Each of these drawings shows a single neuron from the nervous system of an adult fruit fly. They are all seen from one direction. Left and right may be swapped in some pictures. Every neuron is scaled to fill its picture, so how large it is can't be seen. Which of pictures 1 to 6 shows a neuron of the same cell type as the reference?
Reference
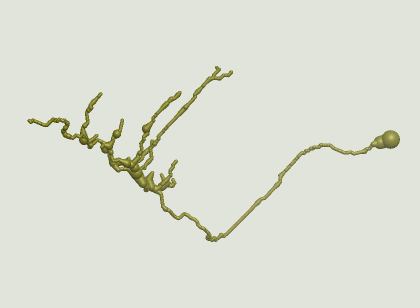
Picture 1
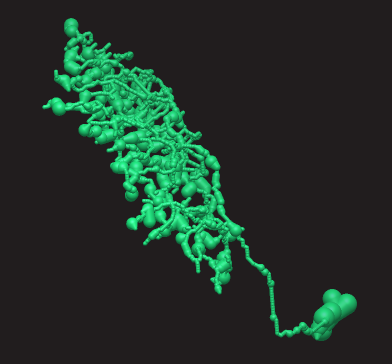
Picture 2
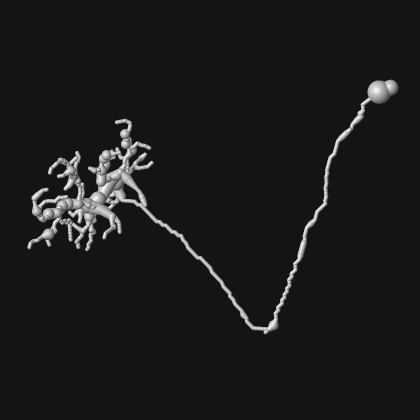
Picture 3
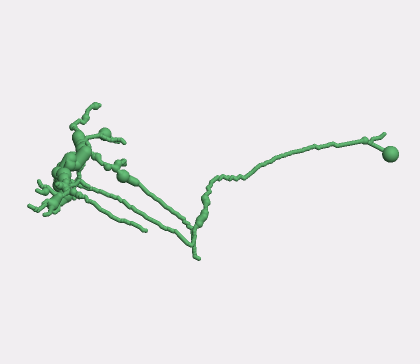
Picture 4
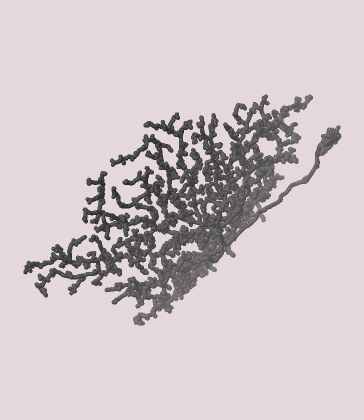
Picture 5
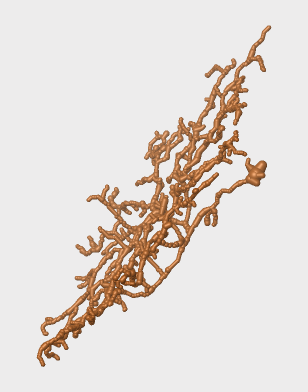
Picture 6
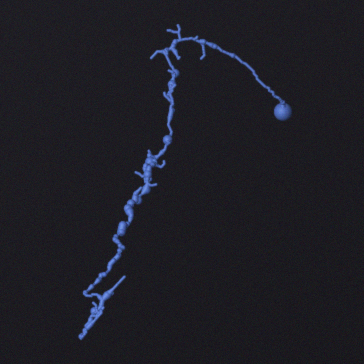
3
